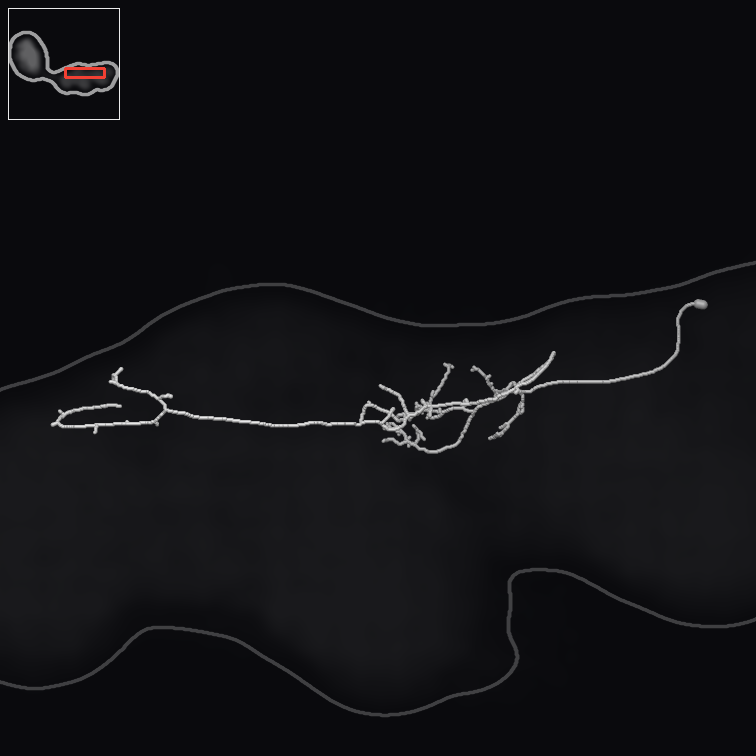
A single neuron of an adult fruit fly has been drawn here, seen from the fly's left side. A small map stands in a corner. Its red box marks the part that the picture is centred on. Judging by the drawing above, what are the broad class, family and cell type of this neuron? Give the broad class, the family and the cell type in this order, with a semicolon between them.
nerve-cord intrinsic neuron; hemilineage 06A; IN06A120_c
